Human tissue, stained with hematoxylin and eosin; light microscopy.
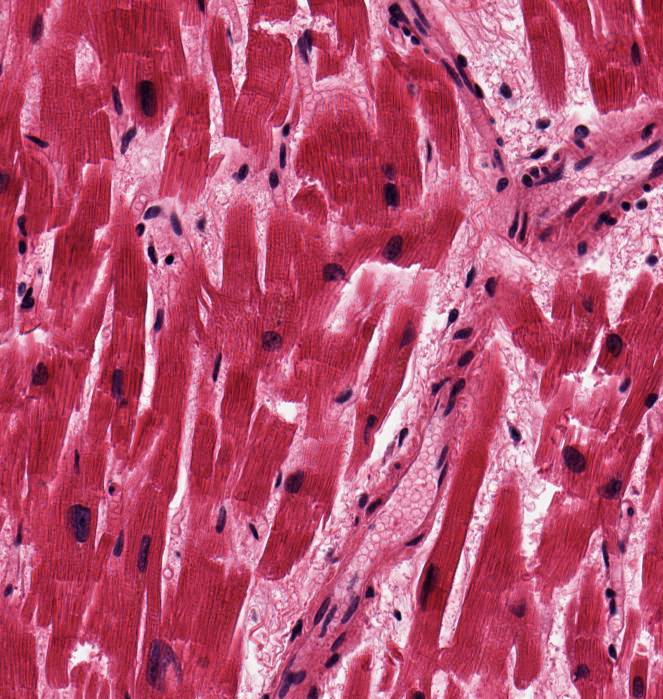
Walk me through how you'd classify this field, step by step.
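Myocardium makes up this field. Its pink fibres show fine cross-striations along their length, and many branch and join neighbouring fibres.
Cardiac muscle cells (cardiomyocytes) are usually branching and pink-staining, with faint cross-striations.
The nuclei lie centrally within the fibres.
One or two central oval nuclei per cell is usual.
Several of these nuclei are enlarged and darkly stained.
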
